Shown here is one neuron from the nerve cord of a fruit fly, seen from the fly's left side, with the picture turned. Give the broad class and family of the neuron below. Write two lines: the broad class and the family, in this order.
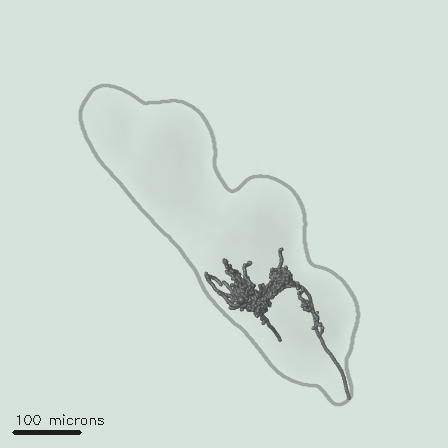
ascending neuron
hemilineage 17B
